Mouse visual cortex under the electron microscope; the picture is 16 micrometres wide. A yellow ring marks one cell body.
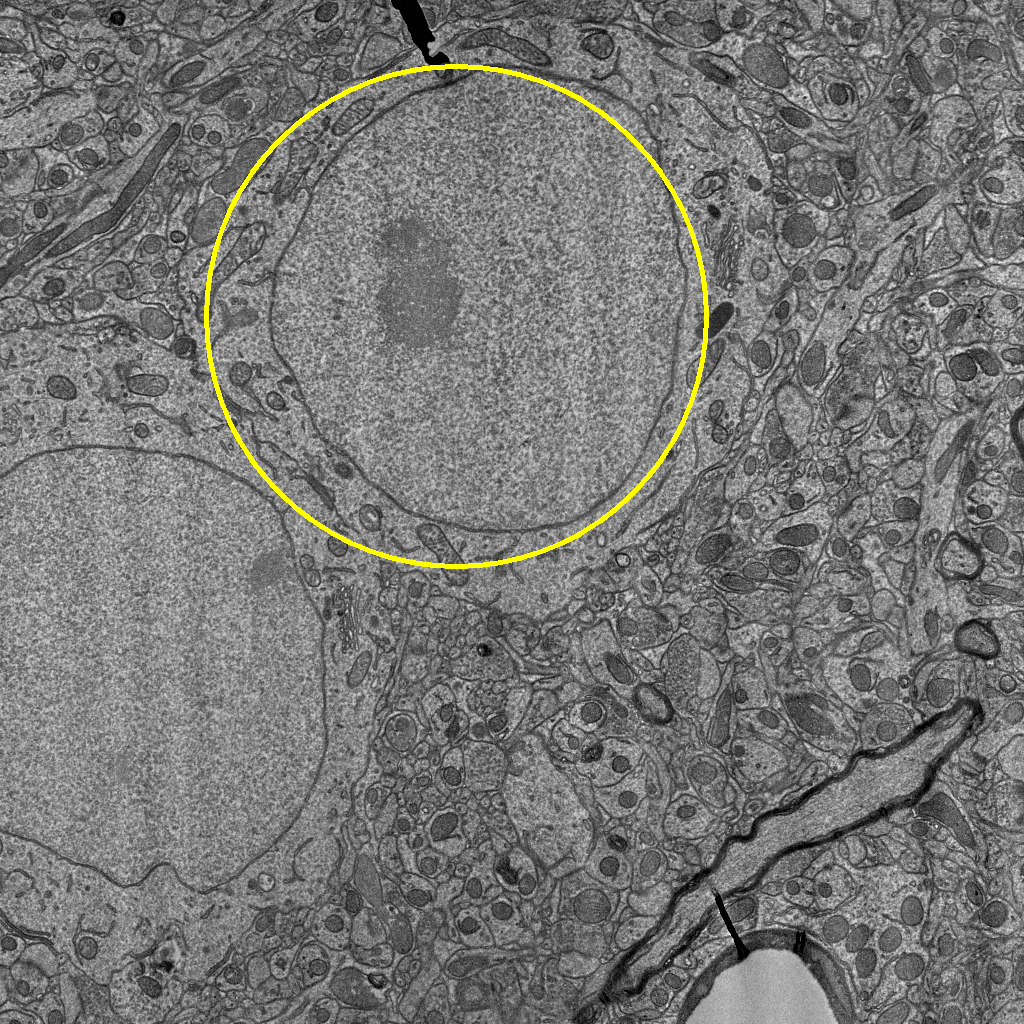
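Excitatory neuron. Its round nucleus shows whole within the ring, its envelope smooth and without deep folds. Fine, evenly spread chromatin, with no thick dark band along the envelope. One darker, irregular nucleolus lies left of the nuclear centre.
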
